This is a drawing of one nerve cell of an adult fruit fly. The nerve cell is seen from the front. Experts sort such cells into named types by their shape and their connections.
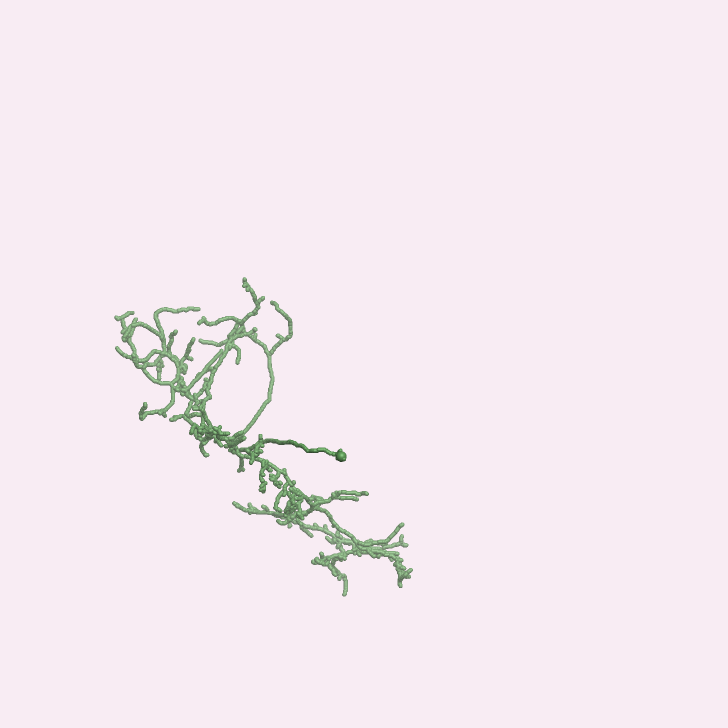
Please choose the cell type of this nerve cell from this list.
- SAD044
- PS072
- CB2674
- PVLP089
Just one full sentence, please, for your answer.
It is SAD044 that this nerve cell is, by cell type.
